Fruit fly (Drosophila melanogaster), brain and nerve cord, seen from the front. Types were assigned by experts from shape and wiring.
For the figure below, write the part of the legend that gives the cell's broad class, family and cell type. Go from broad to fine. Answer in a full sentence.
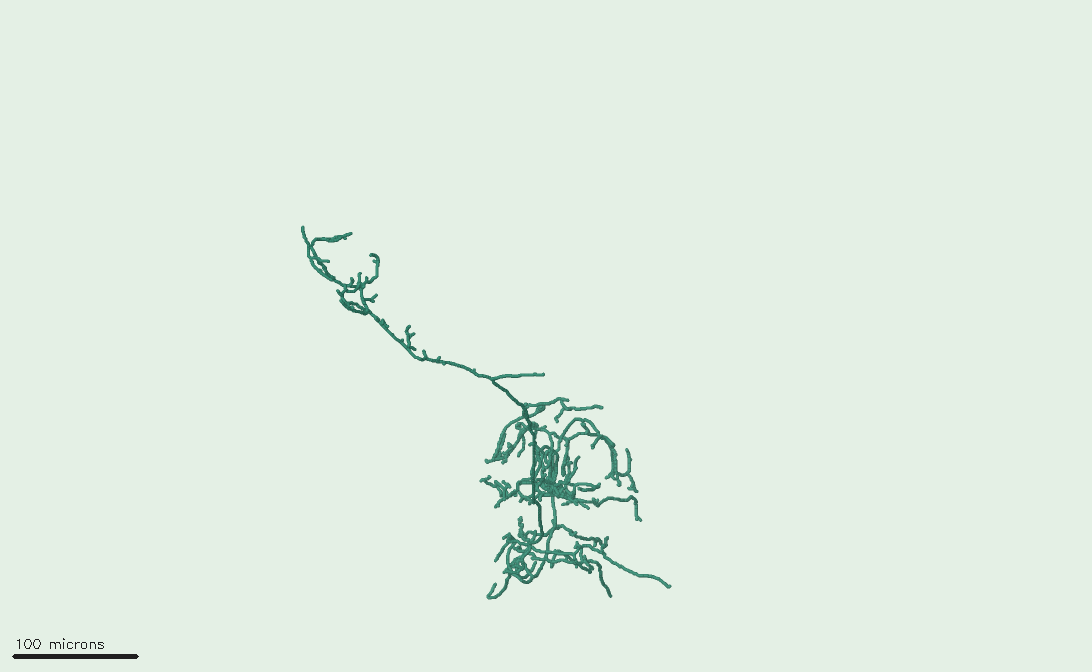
An ascending neuron of hemilineage 17B, type AN17B011.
